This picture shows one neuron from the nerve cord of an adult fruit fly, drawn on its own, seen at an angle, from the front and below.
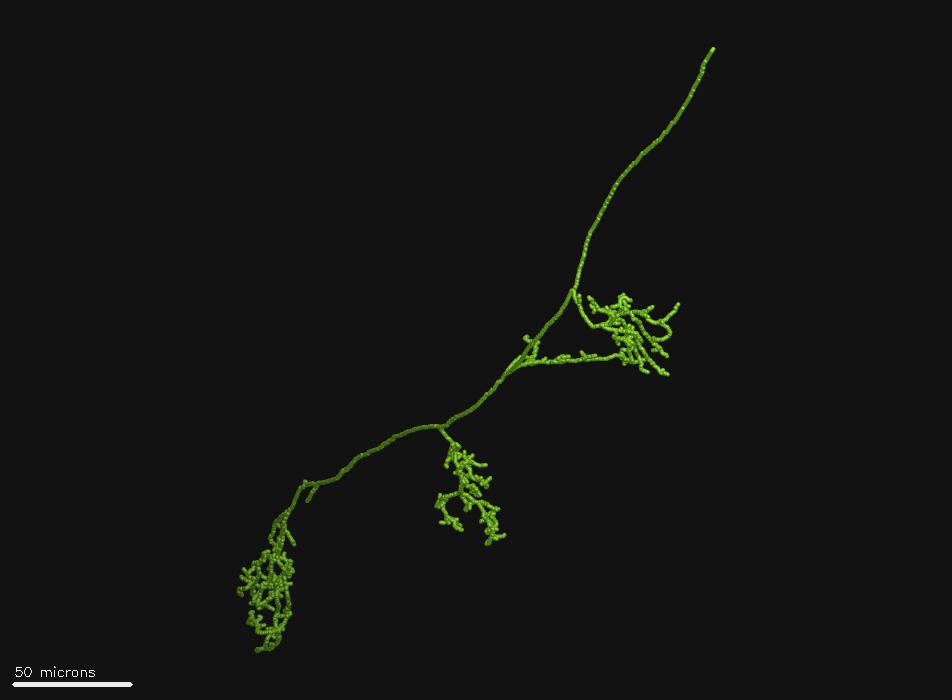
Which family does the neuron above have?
hemilineage 05B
